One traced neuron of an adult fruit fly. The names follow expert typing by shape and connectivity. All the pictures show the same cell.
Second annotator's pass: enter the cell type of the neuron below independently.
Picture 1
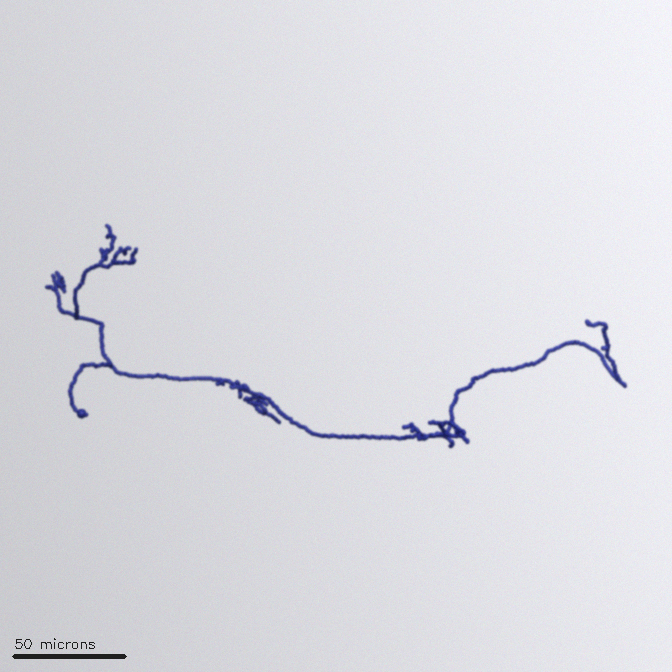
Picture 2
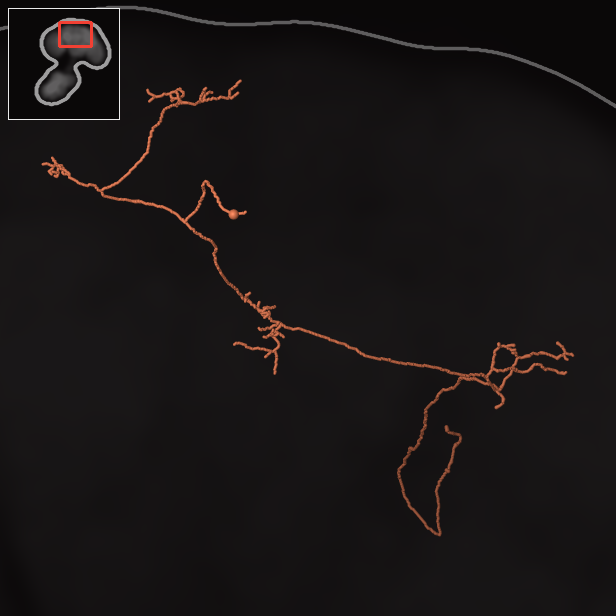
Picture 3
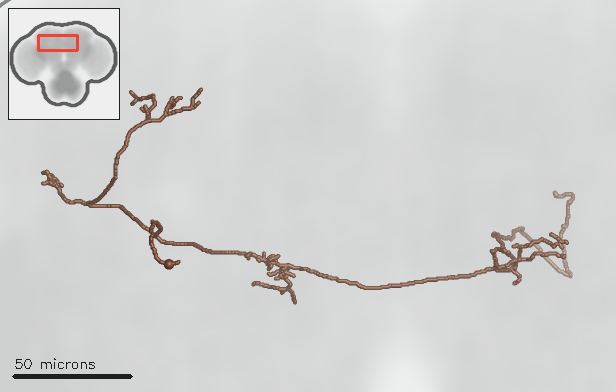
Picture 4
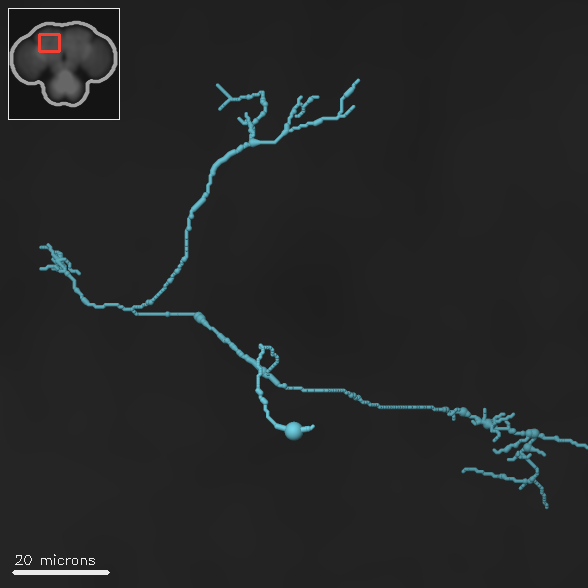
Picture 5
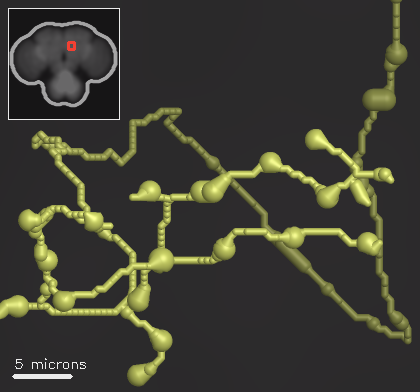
AOTU040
